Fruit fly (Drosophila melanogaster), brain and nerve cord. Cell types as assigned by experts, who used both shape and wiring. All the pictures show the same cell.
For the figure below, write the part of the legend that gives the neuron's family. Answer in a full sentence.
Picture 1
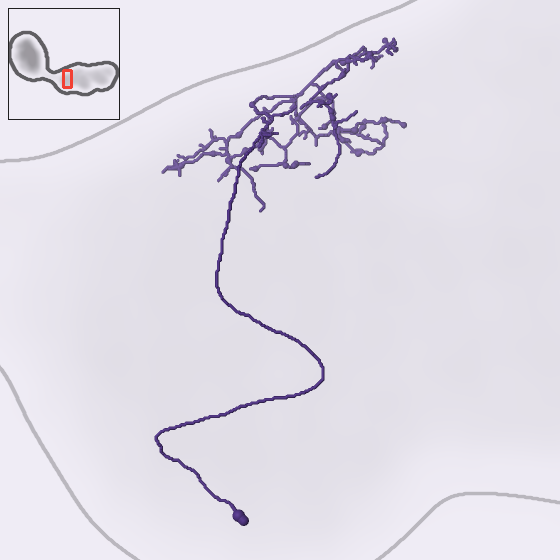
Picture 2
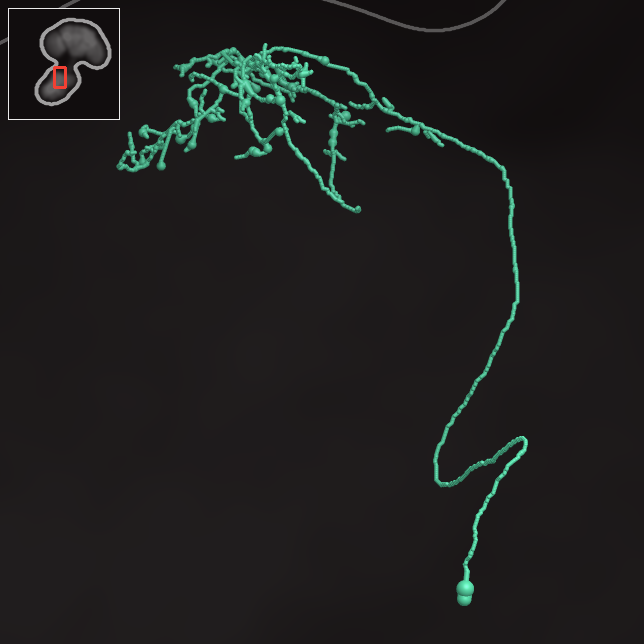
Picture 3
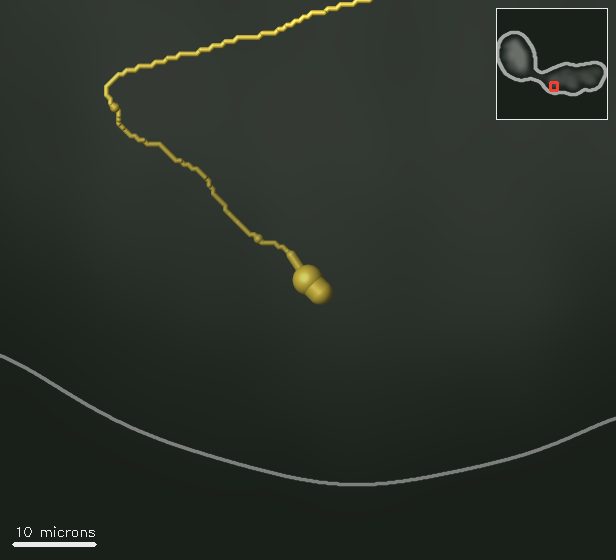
The family is hemilineage 02A.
